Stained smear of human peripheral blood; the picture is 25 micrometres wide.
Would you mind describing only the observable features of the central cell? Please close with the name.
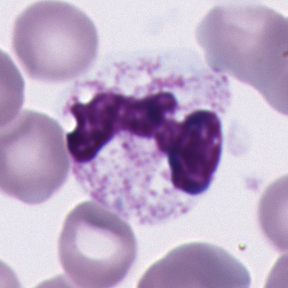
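Outline roughly round. Nucleus divided into two main lobes, one left, one right. Granules scattered with pale spaces between them, not tightly packed. Cytoplasm between granules very pale, almost colourless. Cell: segmented neutrophil.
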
